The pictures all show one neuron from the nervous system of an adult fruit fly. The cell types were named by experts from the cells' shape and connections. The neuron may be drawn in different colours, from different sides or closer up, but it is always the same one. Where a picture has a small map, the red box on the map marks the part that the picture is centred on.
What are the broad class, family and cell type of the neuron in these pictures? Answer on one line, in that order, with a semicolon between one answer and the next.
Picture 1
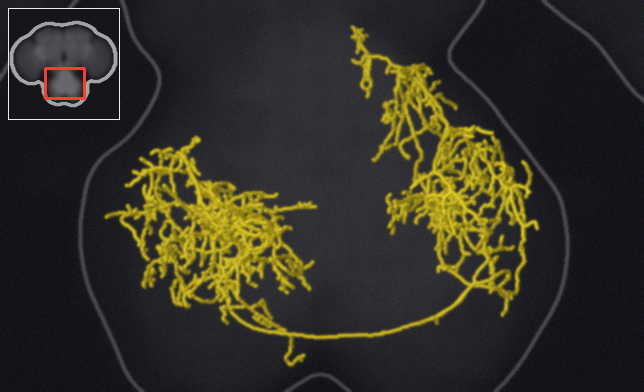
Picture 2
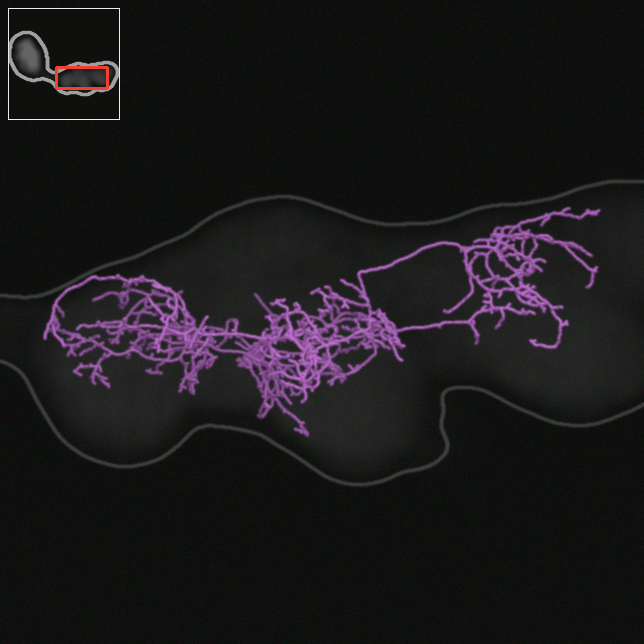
nerve-cord intrinsic neuron; hemilineage 08B; IN08B004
